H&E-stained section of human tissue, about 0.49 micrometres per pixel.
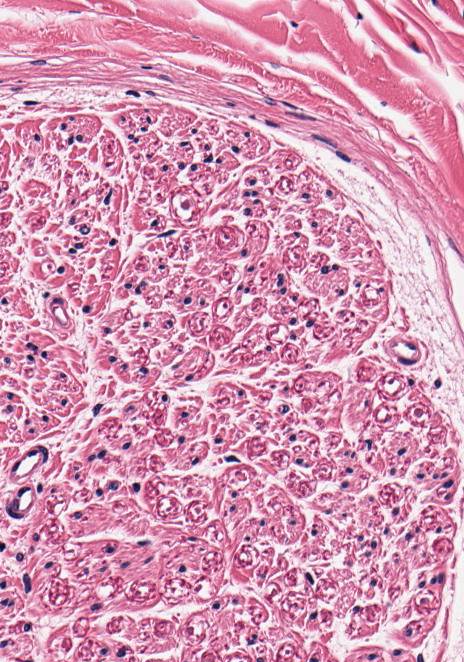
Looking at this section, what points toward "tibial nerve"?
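This section is of the tibial nerve.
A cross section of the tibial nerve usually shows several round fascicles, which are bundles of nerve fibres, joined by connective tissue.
Going with this, a large rounded bundle of closely packed fibres, mostly cut across as small round profiles, fills most of the field, with a curved band of connective tissue at its upper right. Against it, this one bundle fills most of the field, so several fascicles are not seen together.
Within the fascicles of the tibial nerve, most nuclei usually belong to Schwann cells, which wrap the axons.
This fits the small dark oval to elongated nuclei scattered evenly between the fibres. Many profiles show a central pink dot in a pale ring; a thin layer of flattened cells with elongated nuclei follows the curved upper right edge.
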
